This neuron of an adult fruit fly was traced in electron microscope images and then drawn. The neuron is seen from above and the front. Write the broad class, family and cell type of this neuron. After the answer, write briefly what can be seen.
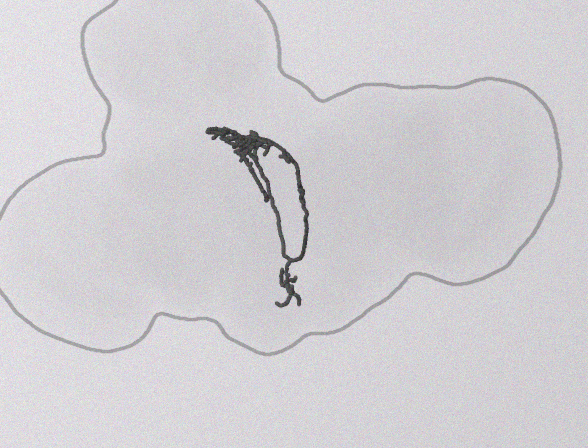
This is a central-brain intrinsic neuron. The family is hemilineage DM2_central. The cell type is SMP297. In this view it is taller than it is wide.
